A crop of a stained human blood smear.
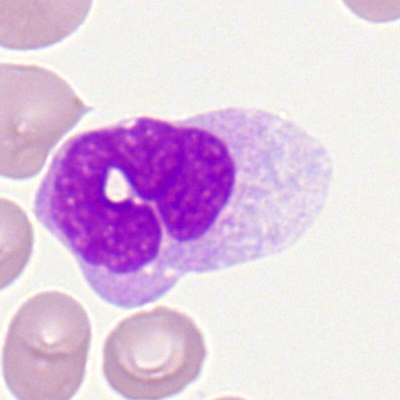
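Monocyte in the centre of the stained blood smear. First, the nucleus is folded into lobes around a small clear hole and sits in the left part of the cell. Next, its dark purple chromatin is mottled with small paler flecks. Last, the cytoplasm holds only fine, faint, dust-like granules.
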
